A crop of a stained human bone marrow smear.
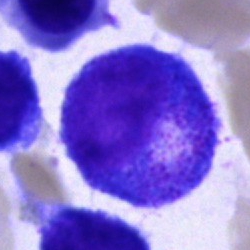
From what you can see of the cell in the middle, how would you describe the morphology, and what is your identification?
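The cell is roughly round, its edge slightly uneven and fuzzy. In the lower right part lies a paler, less densely stained zone. Granules are small and dot-like, not coarse. No clear vacuoles are present. It is a promyelocyte.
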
